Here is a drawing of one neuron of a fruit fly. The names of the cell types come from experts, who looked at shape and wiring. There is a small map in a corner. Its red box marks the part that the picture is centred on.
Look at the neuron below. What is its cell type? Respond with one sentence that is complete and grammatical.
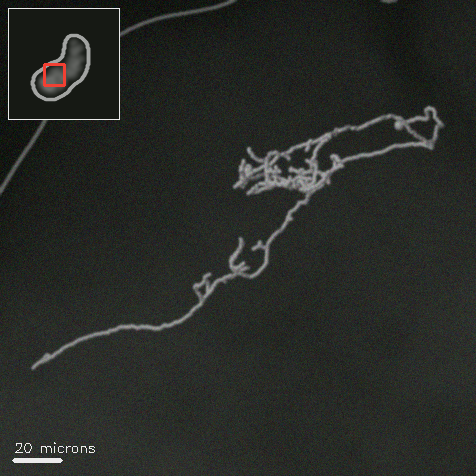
This neuron is an instance of the cell type CL283_a.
